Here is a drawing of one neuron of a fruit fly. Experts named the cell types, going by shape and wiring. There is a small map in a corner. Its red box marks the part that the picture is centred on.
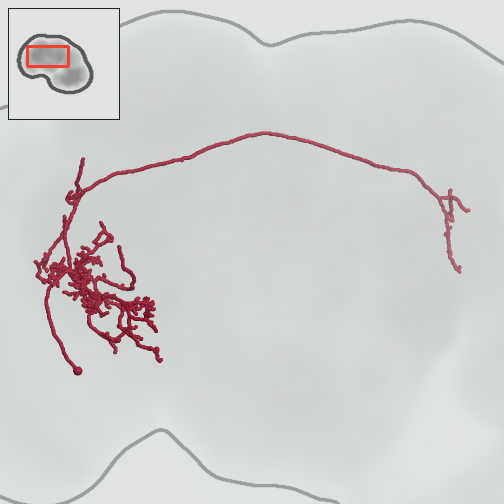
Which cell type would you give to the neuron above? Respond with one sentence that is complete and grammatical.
The cell type to which this neuron belongs is AVLP145.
